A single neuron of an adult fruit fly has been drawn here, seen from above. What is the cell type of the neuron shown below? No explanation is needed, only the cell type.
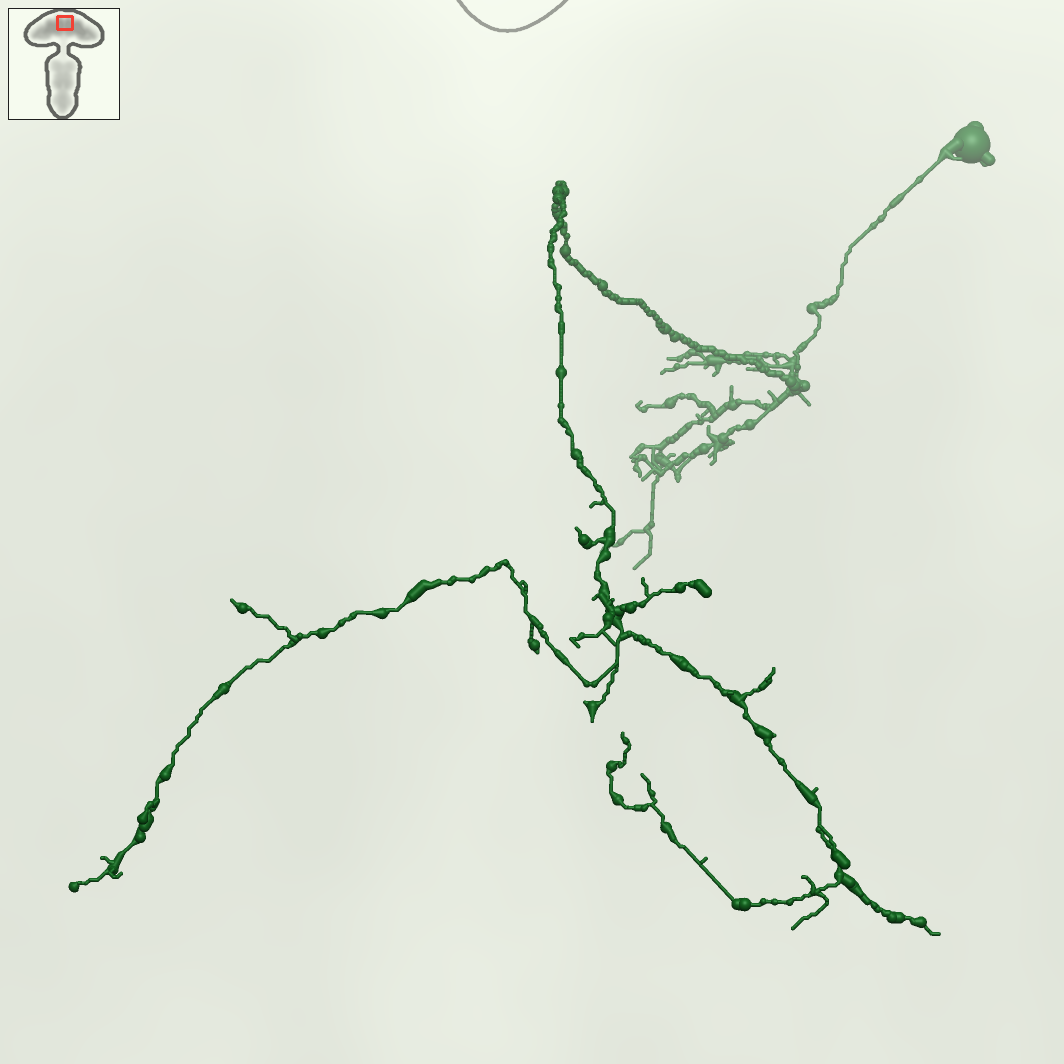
CB4077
